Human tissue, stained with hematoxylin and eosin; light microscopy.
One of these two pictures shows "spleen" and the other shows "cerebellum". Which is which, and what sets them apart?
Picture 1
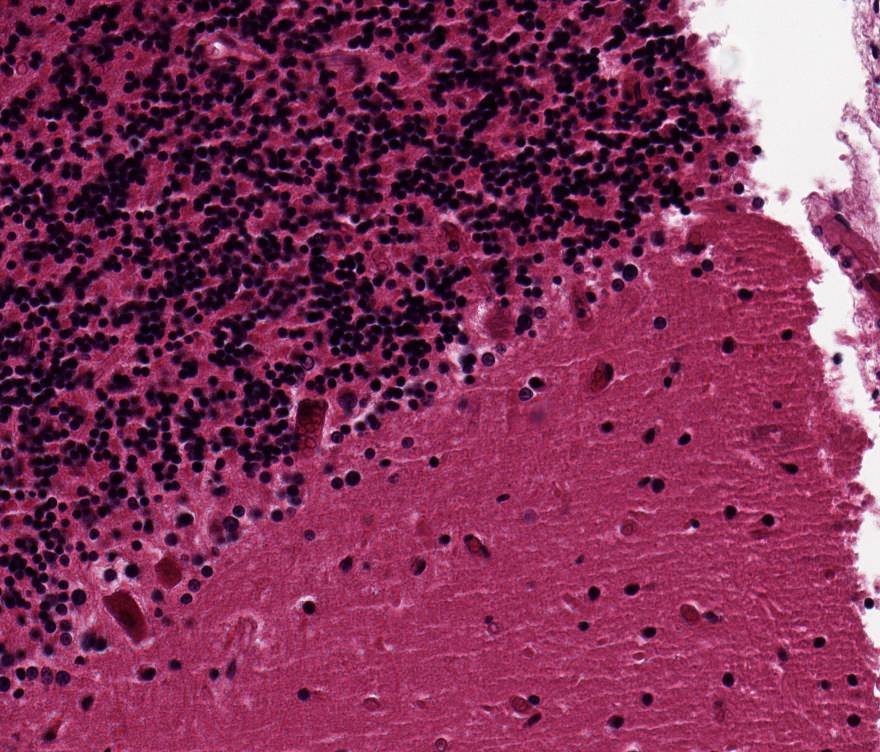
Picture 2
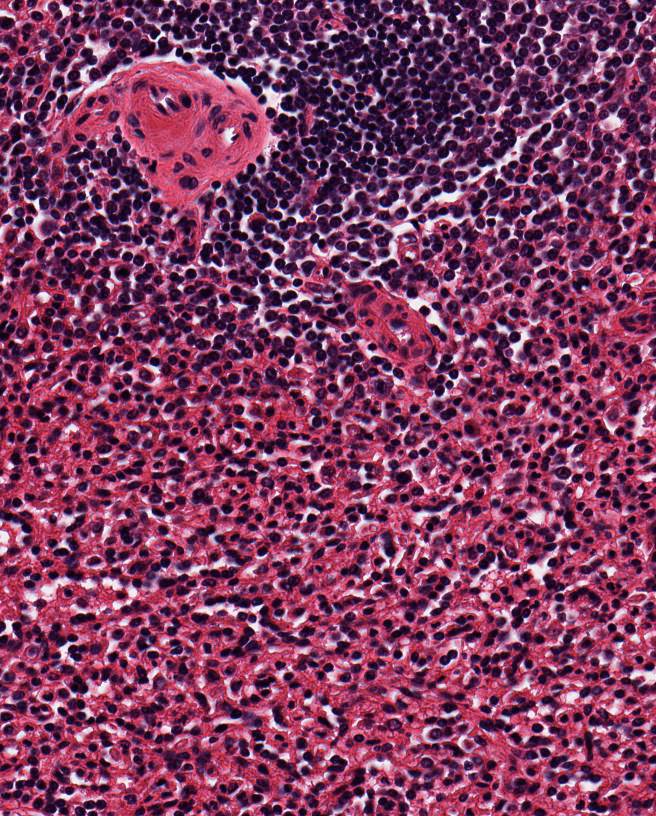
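Of the pair, picture 1 is cerebellum and picture 2 spleen. In the cerebellum, small, round, darkly stained granule cell nuclei pack one zone, which meets a pale pink, sparsely nucleated zone along a diagonal border. Large cells with dense pink cytoplasm lie singly and far apart along that border. The spleen is densely nucleated above and looser below, with more pink material between cells. Near top left, a thick-walled vessel with a pink wall is ringed mostly by small lymphocytes with round, dark nuclei and scant cytoplasm.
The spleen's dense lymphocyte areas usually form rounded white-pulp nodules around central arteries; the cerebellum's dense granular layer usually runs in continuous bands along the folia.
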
